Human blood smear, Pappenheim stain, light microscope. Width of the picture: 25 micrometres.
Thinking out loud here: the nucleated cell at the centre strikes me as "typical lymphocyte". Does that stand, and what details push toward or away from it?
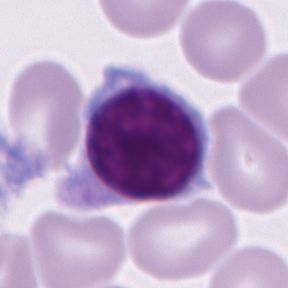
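Pale blue cytoplasm is the giveaway here.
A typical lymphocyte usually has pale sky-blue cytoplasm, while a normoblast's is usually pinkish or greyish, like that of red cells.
So yes, typical lymphocyte fits, and normoblast doesn't. Beyond that, the nucleus is round in outline, about 10 micrometres across, with no nucleolus to be seen. There are no vacuoles in the cytoplasm, and along the top the edge is ragged, with small frayed projections. Red cells sit close around it on several sides.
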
